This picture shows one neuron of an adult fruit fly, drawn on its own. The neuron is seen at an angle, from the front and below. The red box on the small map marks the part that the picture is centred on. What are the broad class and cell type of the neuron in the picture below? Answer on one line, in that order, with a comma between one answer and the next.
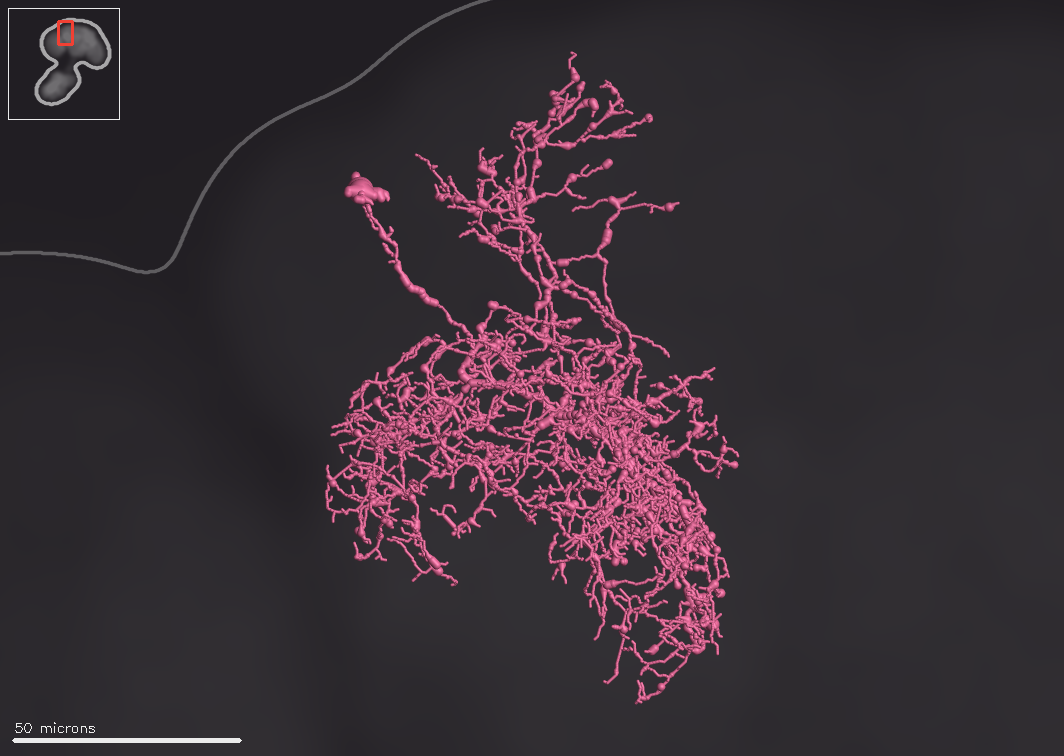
central-brain intrinsic neuron, AVLP432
